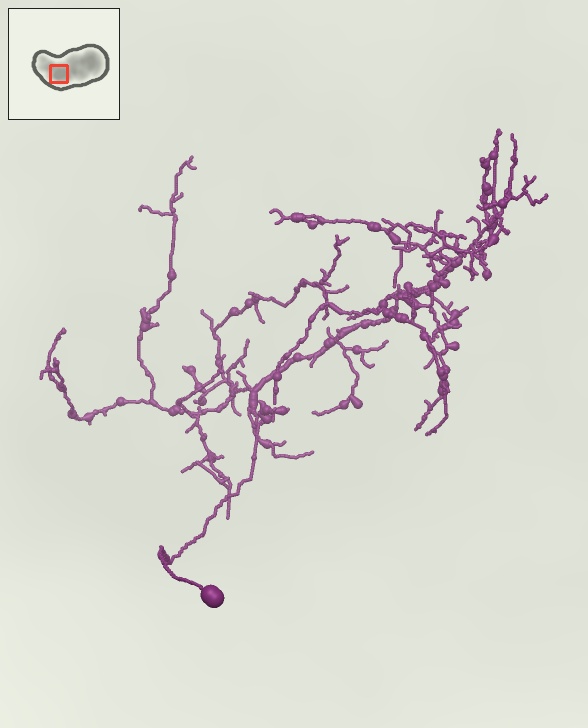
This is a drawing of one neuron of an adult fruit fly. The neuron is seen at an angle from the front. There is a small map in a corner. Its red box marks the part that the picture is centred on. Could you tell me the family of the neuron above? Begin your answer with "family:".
family: hemilineage 13B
